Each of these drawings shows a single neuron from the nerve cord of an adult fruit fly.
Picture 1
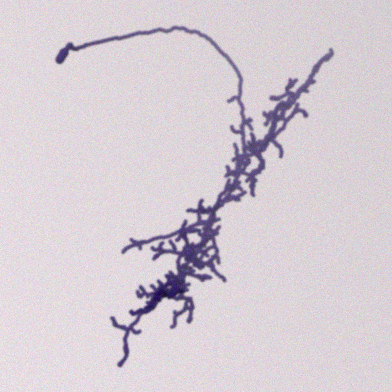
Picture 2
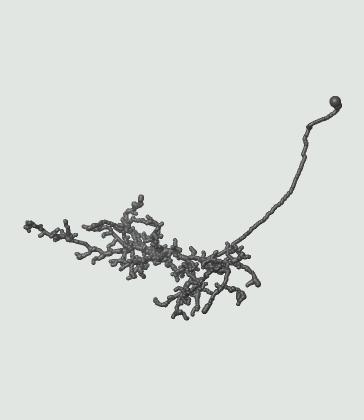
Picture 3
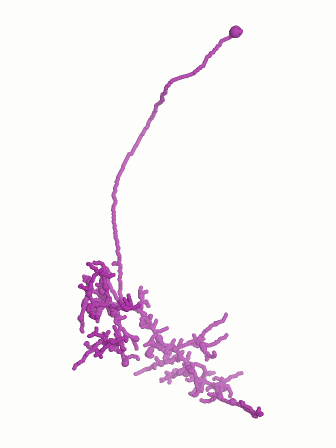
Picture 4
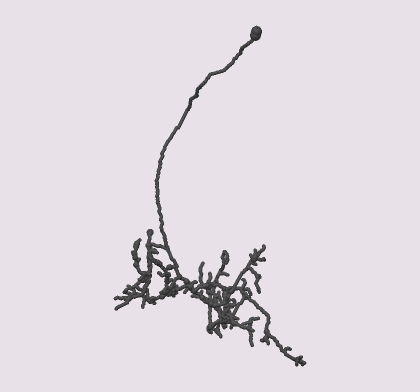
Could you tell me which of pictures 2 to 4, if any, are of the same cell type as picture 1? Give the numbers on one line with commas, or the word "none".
none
